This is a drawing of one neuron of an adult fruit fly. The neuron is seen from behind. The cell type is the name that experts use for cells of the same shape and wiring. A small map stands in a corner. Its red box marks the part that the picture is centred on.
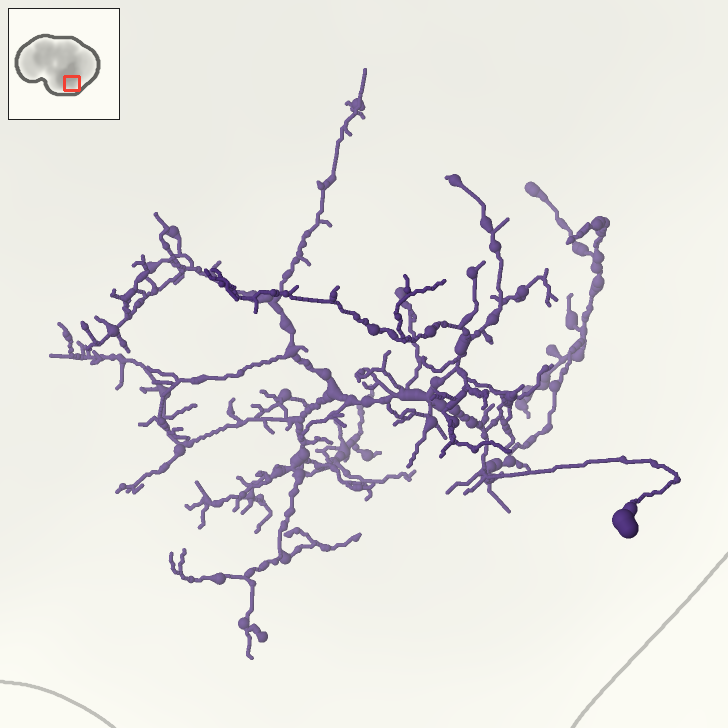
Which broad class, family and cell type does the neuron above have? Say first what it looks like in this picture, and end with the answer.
Its cell body lies at the lower right of the picture. As drawn here it is about as wide as it is tall. It is a nerve-cord intrinsic neuron. The family is hemilineage 20A.22A. It is of cell type IN20A.22A049.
